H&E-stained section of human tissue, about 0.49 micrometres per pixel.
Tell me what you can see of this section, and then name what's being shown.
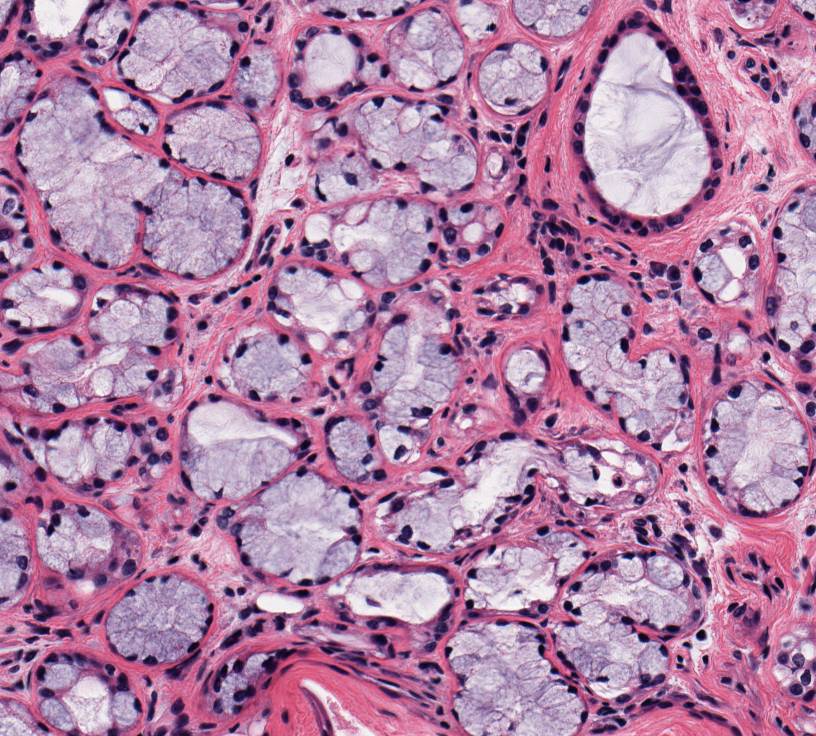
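Look at the glandular units: the cells have pale grey-blue, finely foamy cytoplasm. Their dark, flattened nuclei press against each unit's outer edge. Pink collagen stroma with scattered dark spindle-shaped nuclei lies between units. Near the top right, a large oval space lined by one cell layer holds pale wispy material. This is minor salivary gland.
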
